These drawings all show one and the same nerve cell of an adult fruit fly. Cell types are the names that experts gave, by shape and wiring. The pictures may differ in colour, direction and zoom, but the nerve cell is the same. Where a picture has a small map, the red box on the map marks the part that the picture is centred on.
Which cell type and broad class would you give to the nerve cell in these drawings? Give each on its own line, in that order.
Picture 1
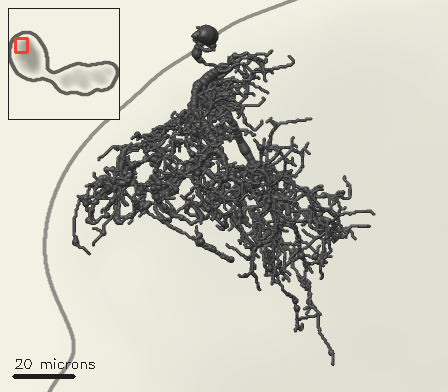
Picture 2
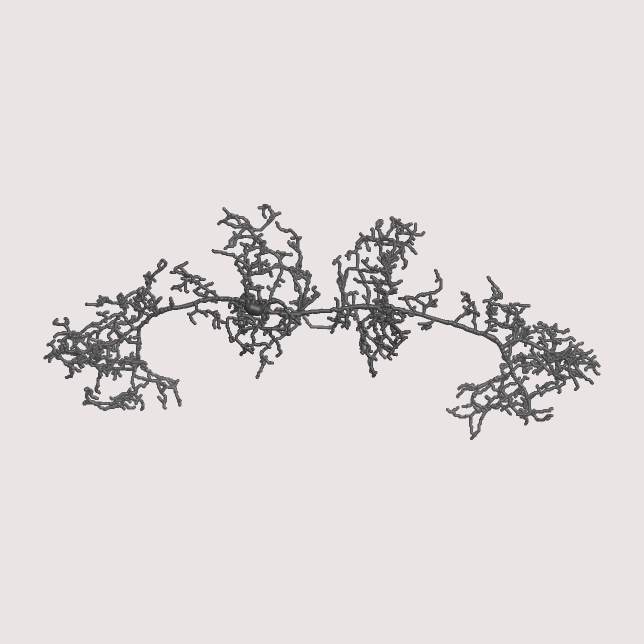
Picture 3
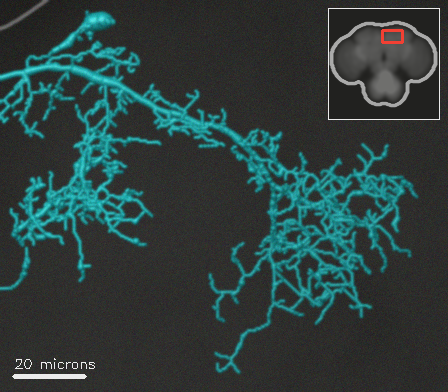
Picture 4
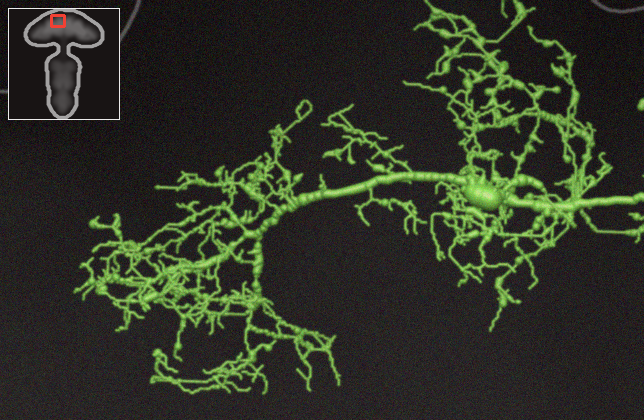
SIP102m
central-brain intrinsic neuron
